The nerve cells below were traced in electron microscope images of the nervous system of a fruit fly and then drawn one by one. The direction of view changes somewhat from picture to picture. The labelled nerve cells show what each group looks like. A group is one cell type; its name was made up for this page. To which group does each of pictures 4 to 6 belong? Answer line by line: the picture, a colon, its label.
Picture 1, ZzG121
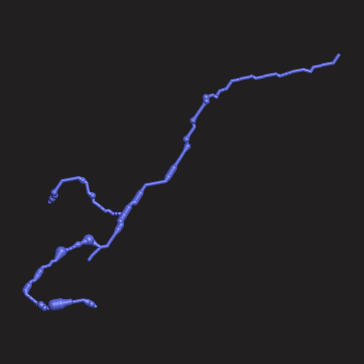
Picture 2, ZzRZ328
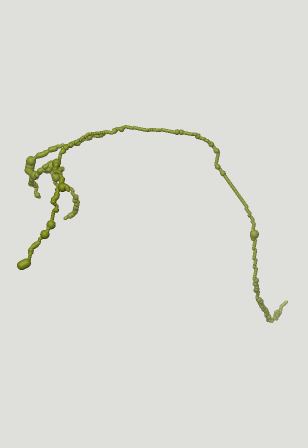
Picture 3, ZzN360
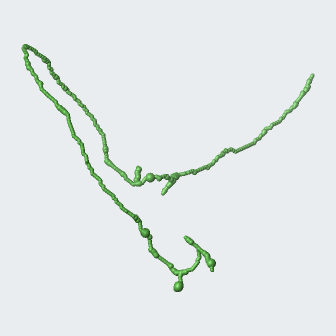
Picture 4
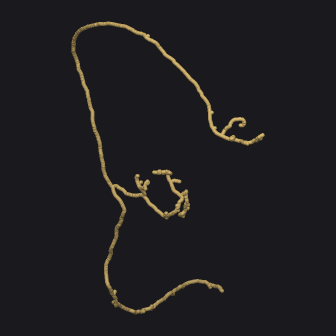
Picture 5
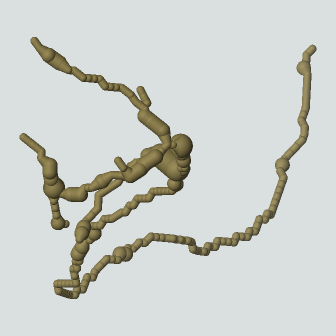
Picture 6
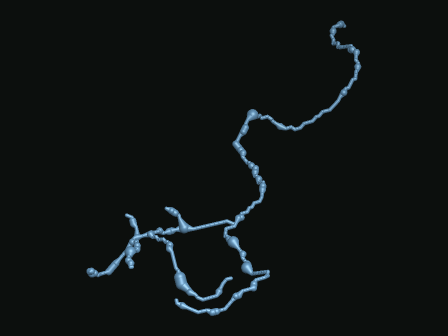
4: ZzN360
5: ZzN360
6: ZzG121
